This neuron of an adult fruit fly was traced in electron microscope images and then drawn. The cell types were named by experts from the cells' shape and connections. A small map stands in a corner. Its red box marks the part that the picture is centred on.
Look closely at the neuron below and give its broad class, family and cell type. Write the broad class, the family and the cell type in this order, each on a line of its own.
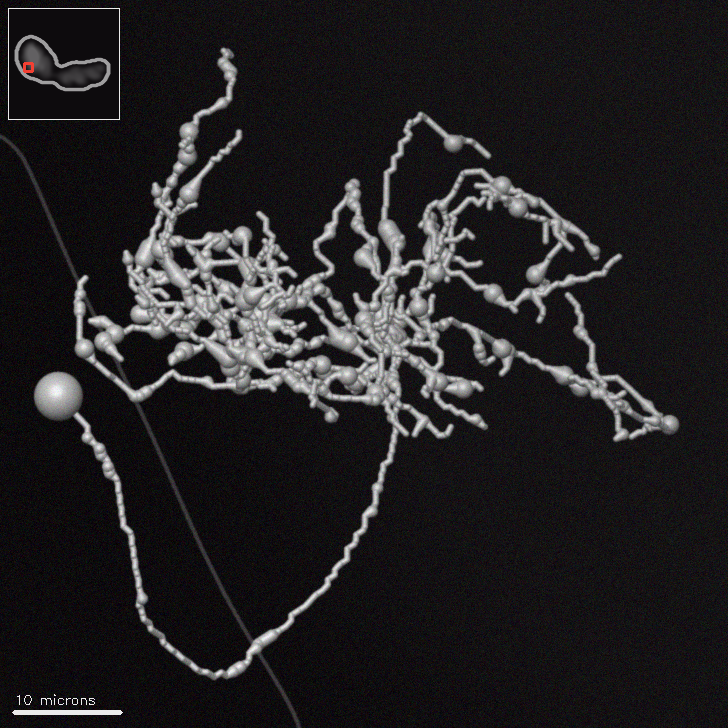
central-brain intrinsic neuron
hemilineage TRdm
GNG384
